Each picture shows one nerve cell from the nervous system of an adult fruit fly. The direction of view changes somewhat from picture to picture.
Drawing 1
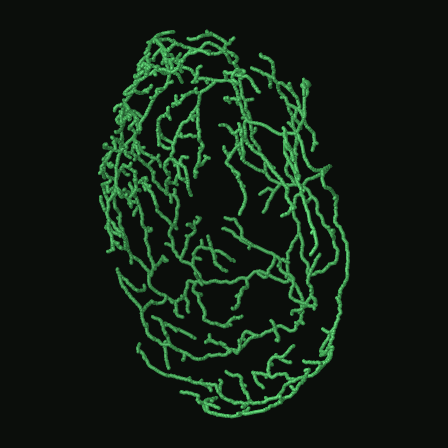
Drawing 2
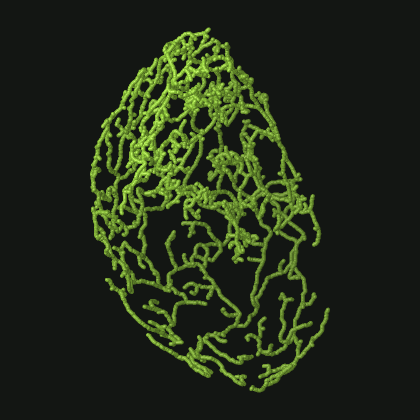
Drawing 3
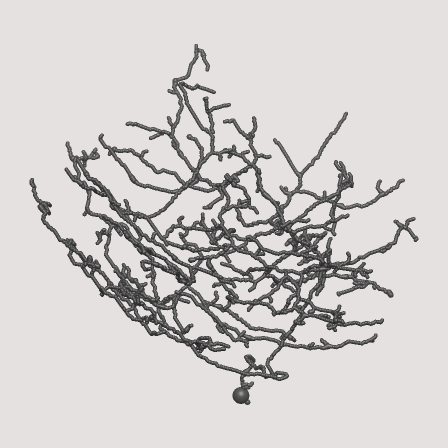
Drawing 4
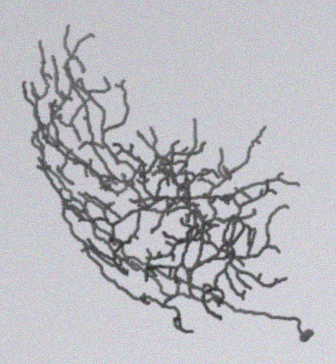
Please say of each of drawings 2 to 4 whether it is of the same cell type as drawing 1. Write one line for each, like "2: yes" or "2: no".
2: yes
3: no
4: no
